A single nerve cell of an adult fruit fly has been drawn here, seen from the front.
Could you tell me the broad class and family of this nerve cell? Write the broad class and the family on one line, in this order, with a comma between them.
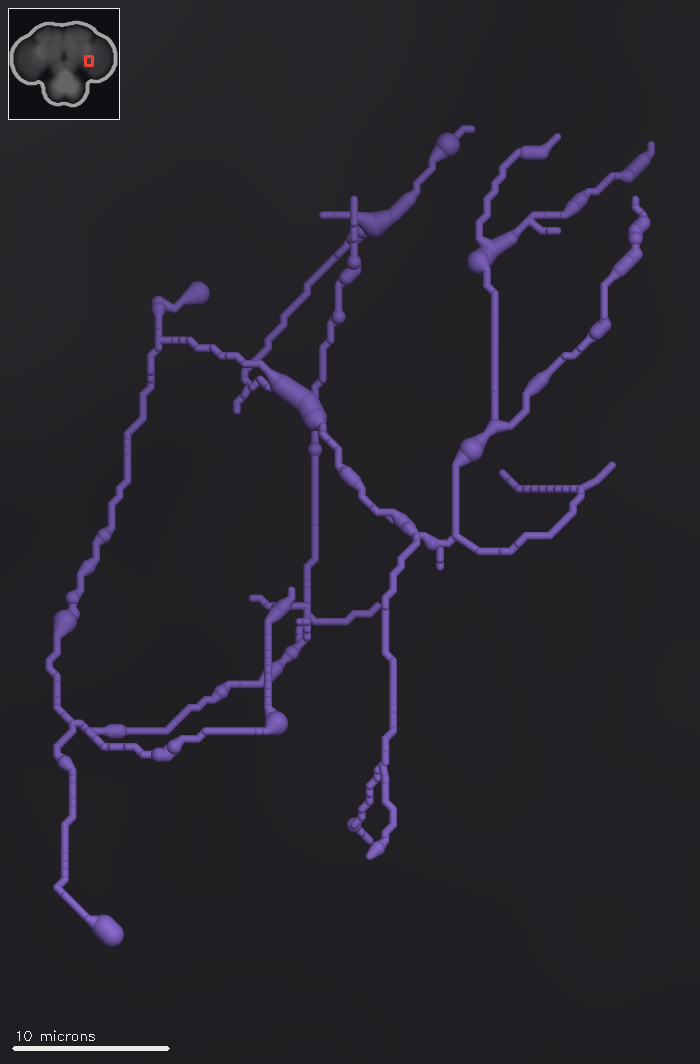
visual centrifugal neuron, LopVC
